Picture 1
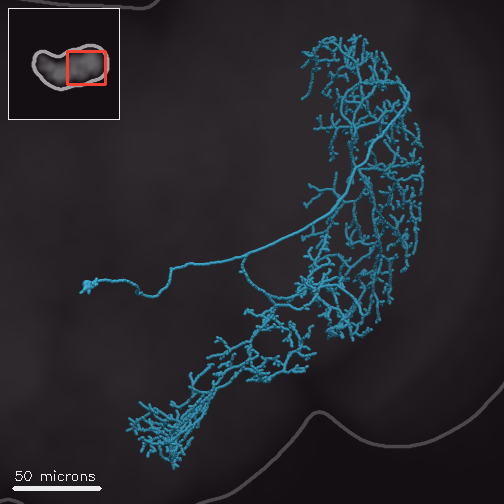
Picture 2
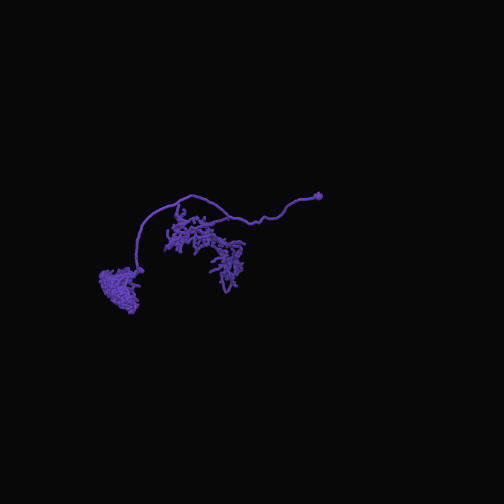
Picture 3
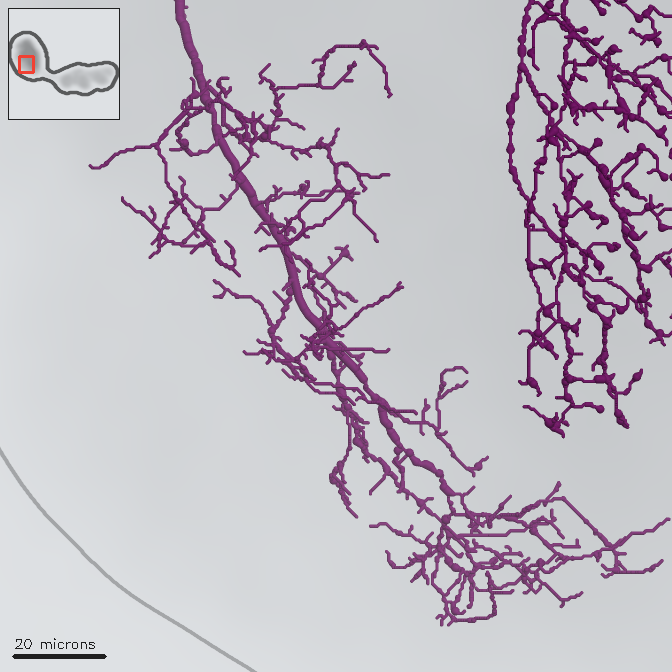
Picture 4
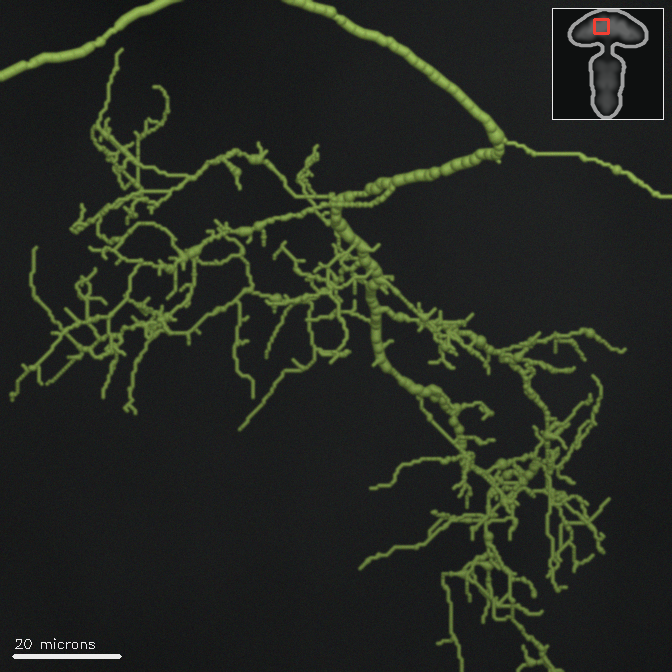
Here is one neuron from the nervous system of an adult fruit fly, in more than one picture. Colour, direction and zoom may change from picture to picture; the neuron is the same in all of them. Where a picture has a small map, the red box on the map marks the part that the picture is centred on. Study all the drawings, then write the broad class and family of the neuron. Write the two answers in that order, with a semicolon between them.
visual centrifugal neuron; LoVC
